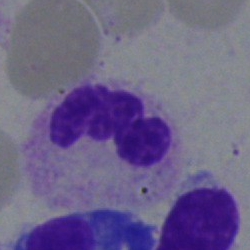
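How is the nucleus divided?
Into several lobes joined in a curved row.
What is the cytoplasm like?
Abundant and pale pinkish-lilac, with fine lilac granules scattered through it.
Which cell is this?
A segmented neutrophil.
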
